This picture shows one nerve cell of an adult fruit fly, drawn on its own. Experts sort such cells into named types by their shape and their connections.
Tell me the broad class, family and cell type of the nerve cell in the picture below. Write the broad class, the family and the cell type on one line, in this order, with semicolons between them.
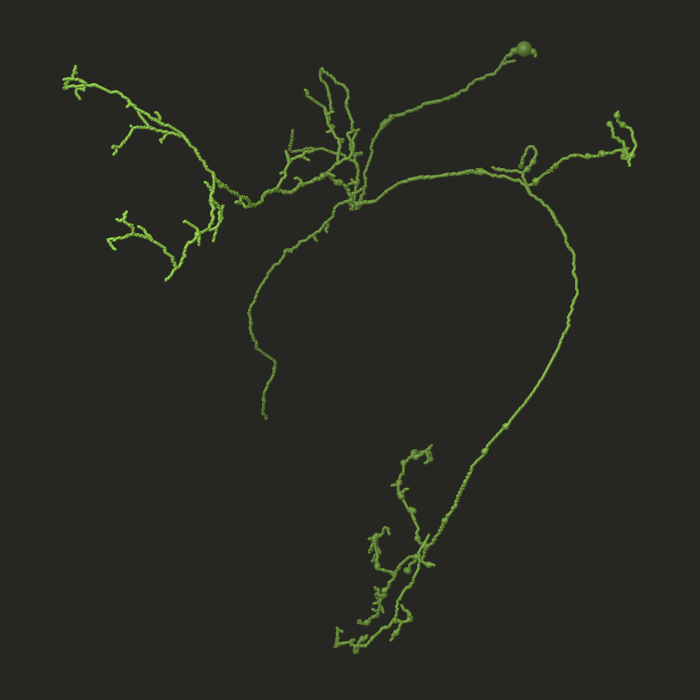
central-brain intrinsic neuron; hemilineage SMPpm1; CB4231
